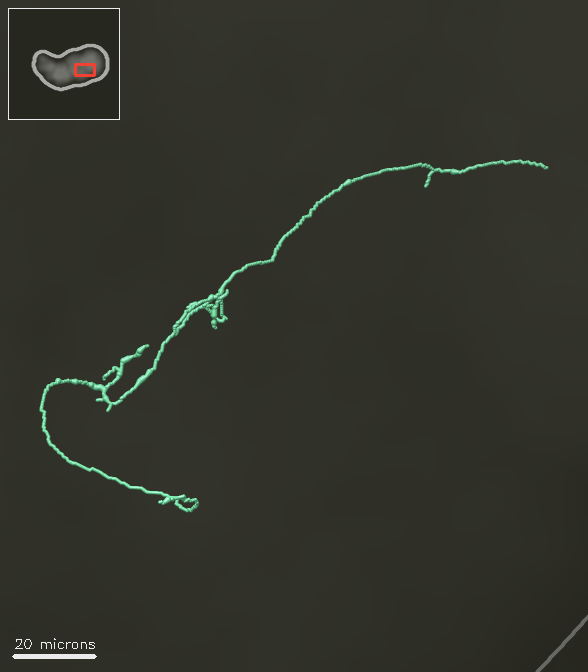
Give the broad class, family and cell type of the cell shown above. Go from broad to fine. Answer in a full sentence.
A sensory neuron entering the brain of class hygrosensory, type HRN_VP4.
